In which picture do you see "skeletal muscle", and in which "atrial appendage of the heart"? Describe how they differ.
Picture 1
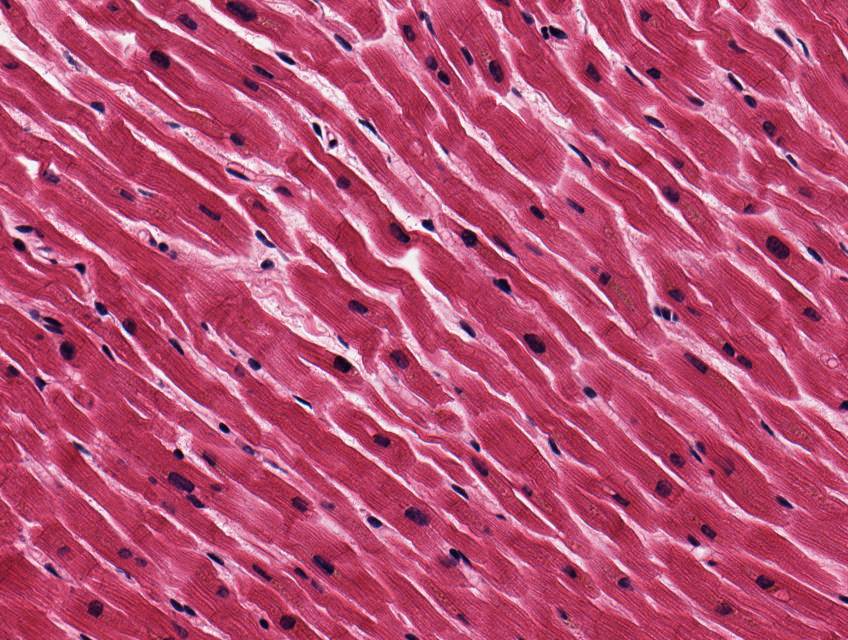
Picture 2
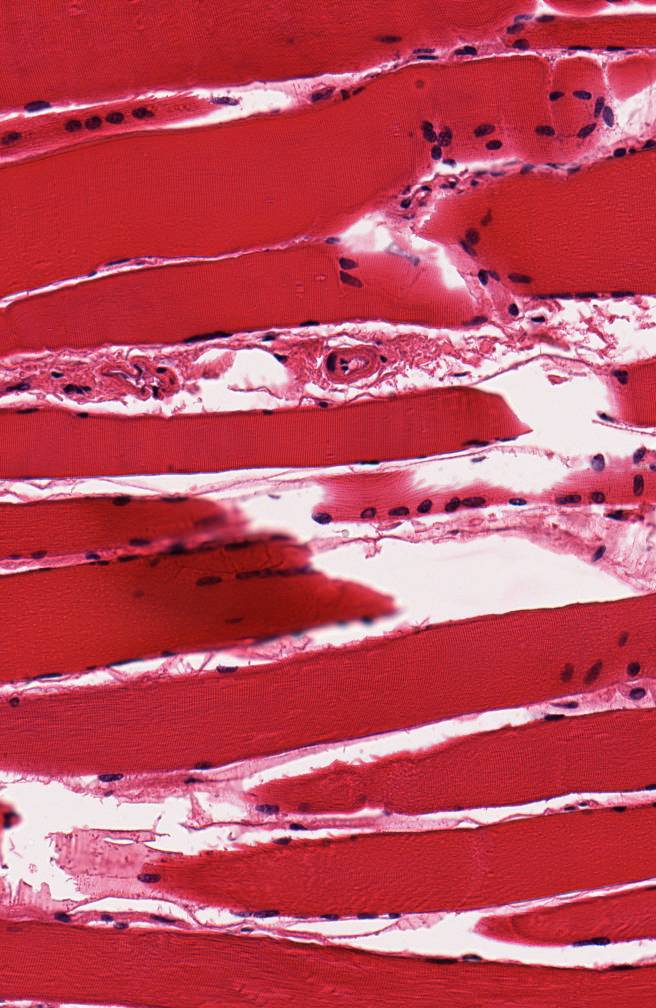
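Going in order, picture 1 is the atrial appendage of the heart; picture 2 is skeletal muscle. First, the fibres: in picture 1 they branch and join their neighbours into a network, whereas in picture 2 long parallel fibres run roughly horizontally, side by side, without branching or joining.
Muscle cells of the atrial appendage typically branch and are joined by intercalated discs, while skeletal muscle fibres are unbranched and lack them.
Then the nuclei: in picture 2 they are dark, elongated and lie at the fibre edges rather than in the centres.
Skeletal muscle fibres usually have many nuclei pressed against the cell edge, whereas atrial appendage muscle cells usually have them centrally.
In picture 1, small, dark, thin elongated nuclei sit in the narrow spaces between fibres, where scant connective tissue forms only thin strands.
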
